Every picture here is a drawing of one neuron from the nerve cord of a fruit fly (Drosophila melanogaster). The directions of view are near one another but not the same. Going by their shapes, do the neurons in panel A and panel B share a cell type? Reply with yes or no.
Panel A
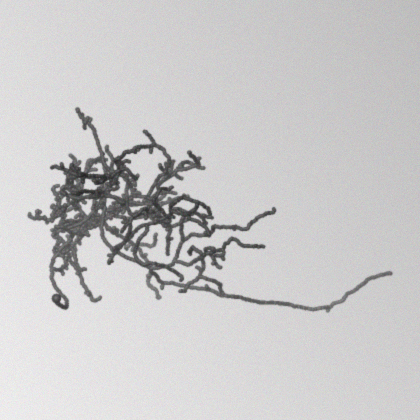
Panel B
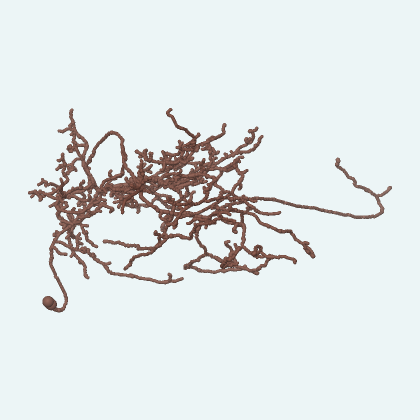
no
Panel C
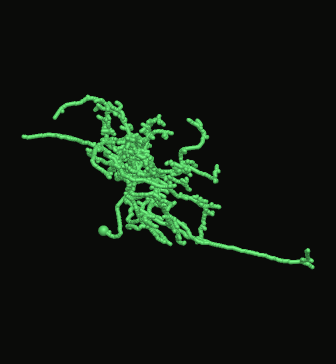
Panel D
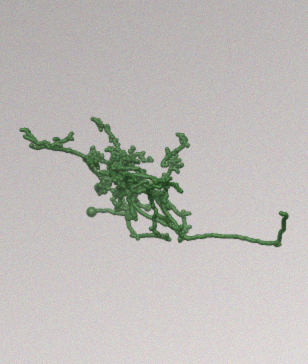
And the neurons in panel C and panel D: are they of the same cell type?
yes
